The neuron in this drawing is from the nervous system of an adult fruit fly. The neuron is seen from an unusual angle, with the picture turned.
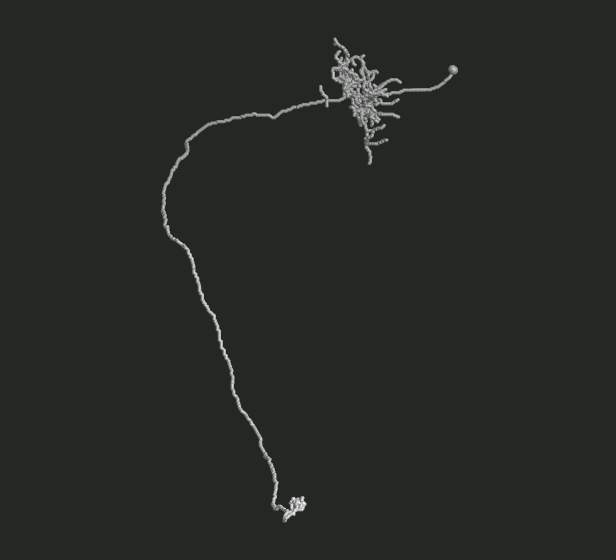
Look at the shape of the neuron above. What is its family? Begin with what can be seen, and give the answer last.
The cell body can be seen at the upper right of the picture. In this view it is taller than it is wide. It is a visual projection neuron. The family is MeTu.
